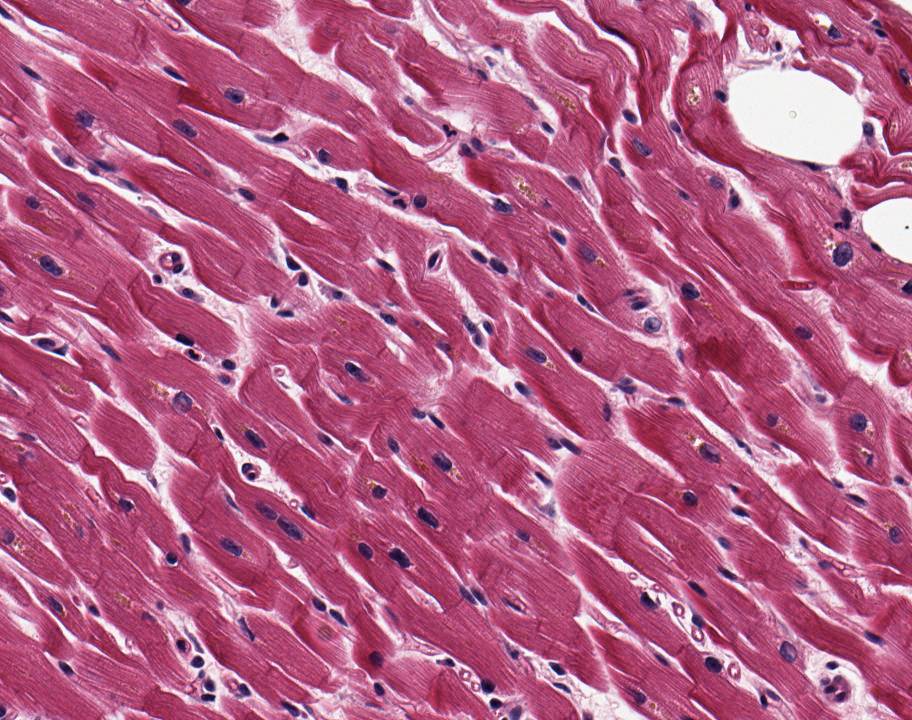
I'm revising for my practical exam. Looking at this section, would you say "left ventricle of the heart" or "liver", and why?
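It is left ventricle of the heart.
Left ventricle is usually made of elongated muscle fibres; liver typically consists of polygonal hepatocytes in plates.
Here, small dark interstitial nuclei lie in thin stroma between muscle fibres. Yellow-brown pigment granules sit at the ends of many central nuclei.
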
